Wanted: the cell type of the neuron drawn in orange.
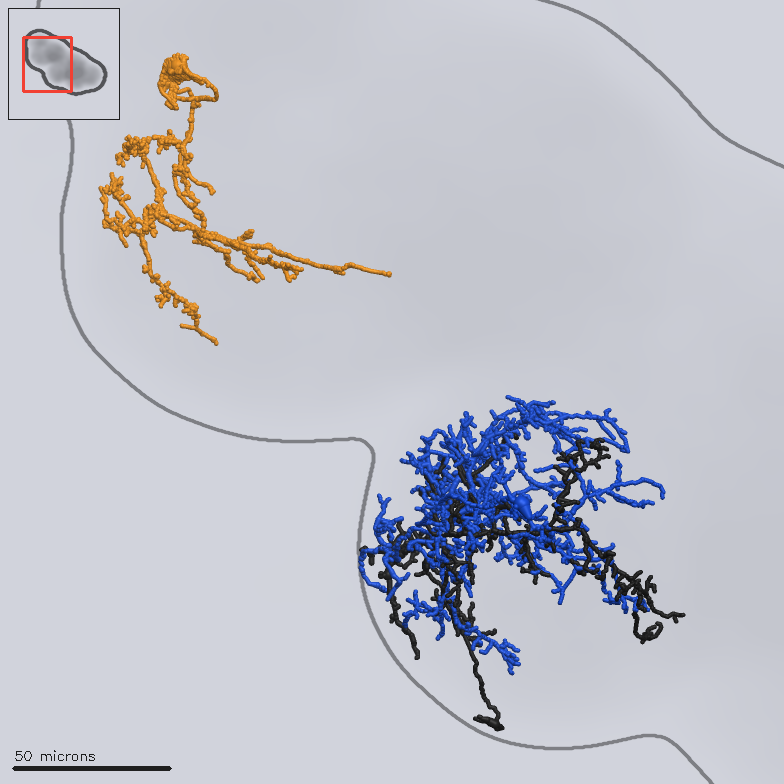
IN19A016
